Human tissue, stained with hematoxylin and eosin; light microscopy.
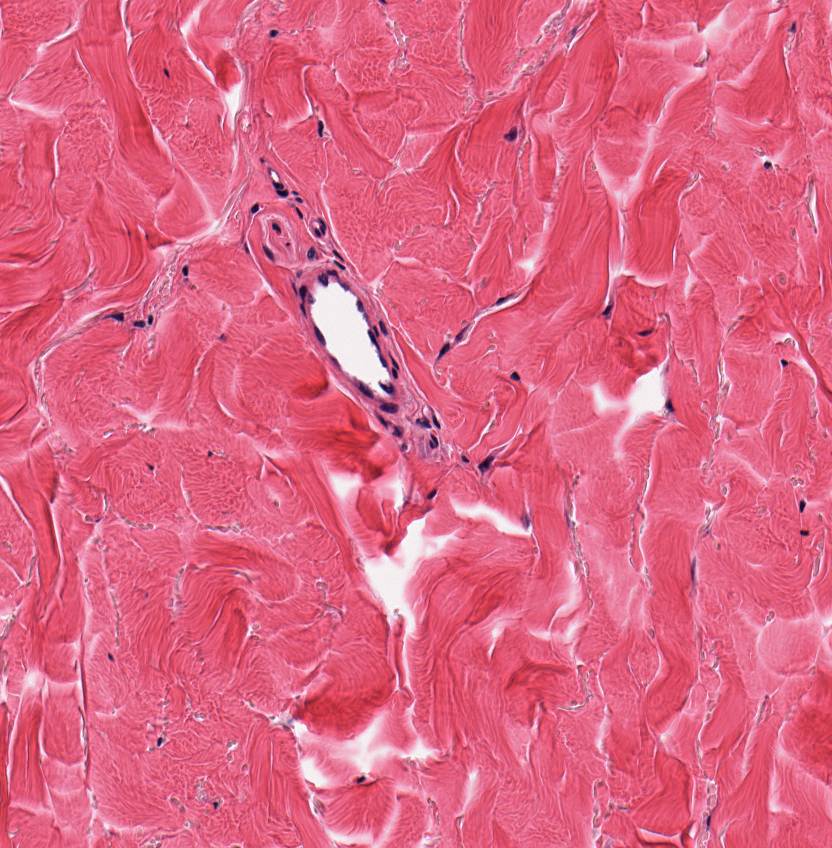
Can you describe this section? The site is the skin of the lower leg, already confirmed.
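Look at the pink material of the bundles: it has a fine wavy, fibrillar texture. Nuclei among them are sparse, small and dark, mostly flattened or spindle-shaped. Just left of centre in the upper half sits one small vessel with an empty white lumen, cuffed by a thin rim of looser, paler tissue holding several dark nuclei.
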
